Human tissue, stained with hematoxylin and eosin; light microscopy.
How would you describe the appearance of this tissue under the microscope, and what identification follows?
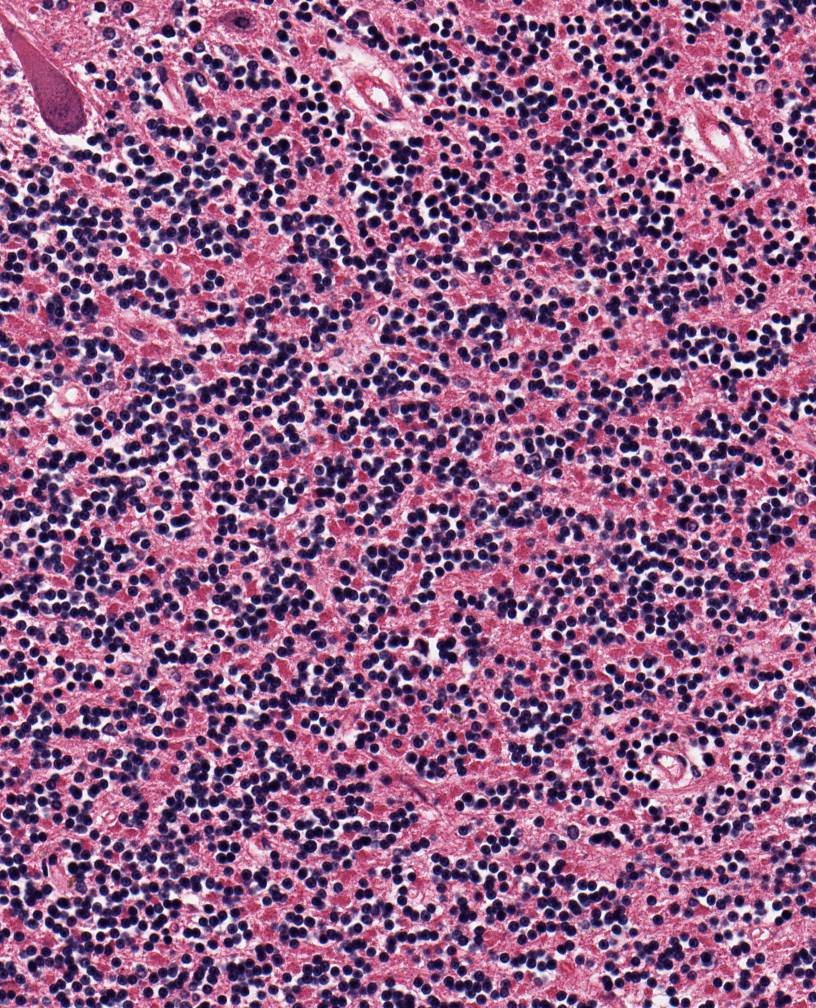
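Most cells have small, round, dark purple nuclei with almost no visible cytoplasm, very uniform in size and shape across the field. At the top left corner is one large pink cell body with a tapering process. No epithelium or glandular structures appear. It's cerebellum.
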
